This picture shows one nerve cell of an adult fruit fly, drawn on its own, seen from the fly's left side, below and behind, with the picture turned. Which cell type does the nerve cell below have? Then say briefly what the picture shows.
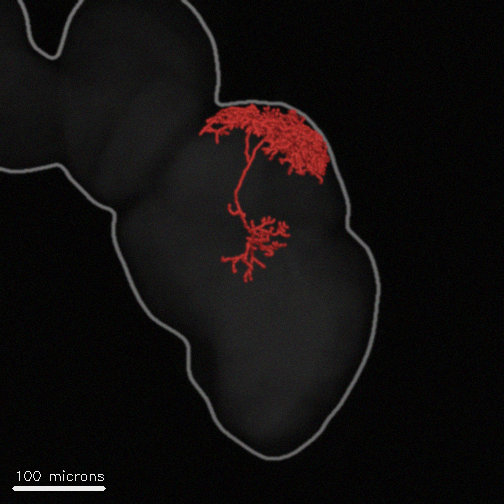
The cell type is GNG107. It is a central-brain intrinsic neuron. From top to bottom in the picture it spans about 200 microns. As drawn here it is taller than it is wide.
